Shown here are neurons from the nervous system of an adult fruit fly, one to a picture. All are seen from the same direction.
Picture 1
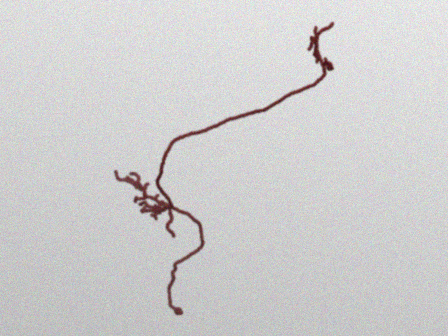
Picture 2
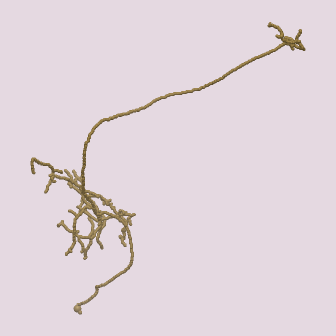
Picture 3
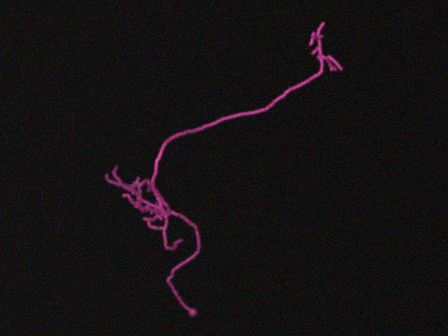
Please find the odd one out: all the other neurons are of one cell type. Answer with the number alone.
2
